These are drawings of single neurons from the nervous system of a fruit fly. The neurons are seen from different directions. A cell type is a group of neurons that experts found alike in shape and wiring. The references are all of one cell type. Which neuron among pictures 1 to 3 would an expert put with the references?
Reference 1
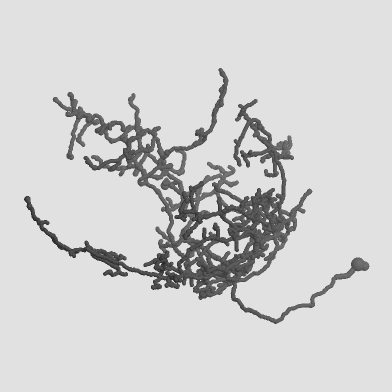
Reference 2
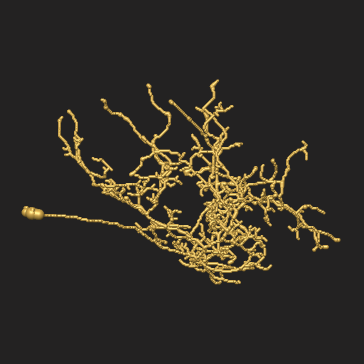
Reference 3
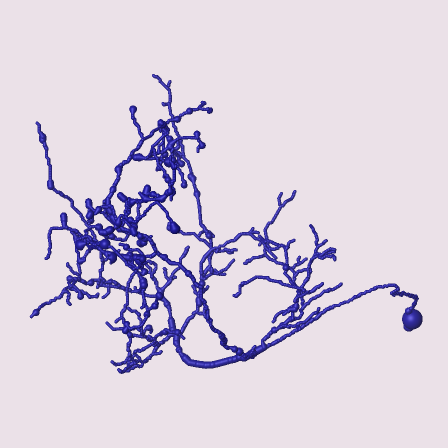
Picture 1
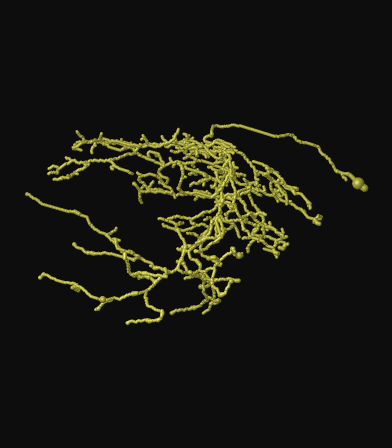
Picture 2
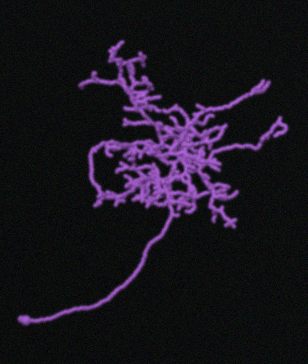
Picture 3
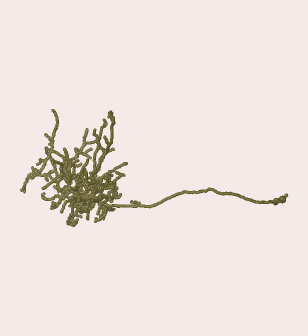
Picture 1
